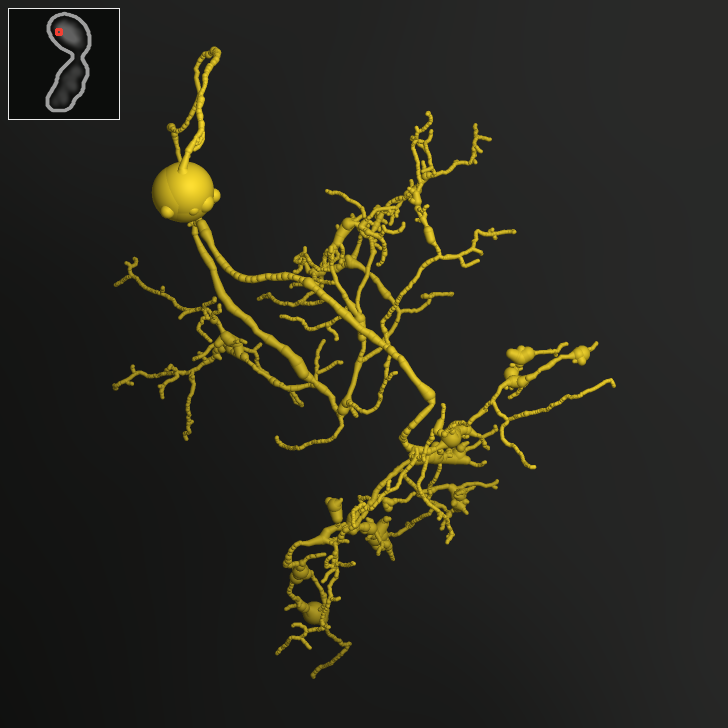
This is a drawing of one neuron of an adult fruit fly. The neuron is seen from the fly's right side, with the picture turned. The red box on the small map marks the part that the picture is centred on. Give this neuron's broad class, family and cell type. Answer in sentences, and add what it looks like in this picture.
It is an optic-lobe intrinsic neuron. The family is Mi. It is of cell type Mi17. The picture shows dozens of branch ends. As drawn here it is taller than it is wide.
